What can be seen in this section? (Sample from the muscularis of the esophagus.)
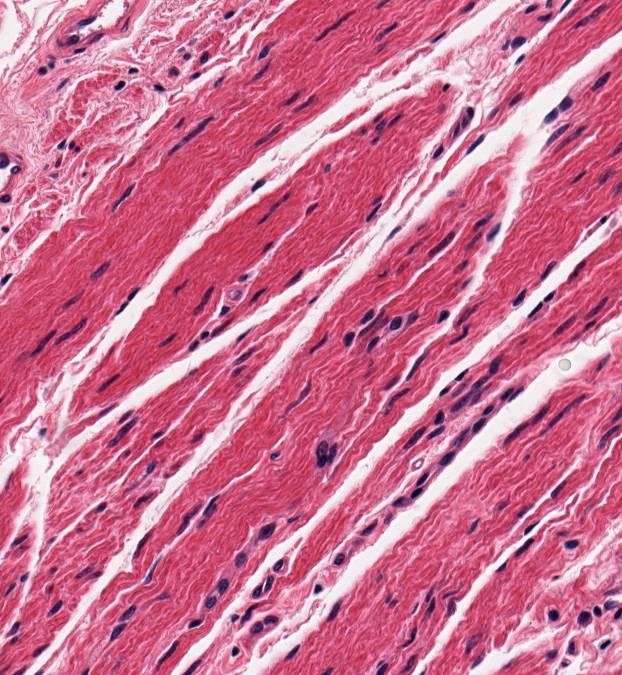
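Field: long pink fibre bundles crossing the whole field diagonally, lower left to upper right. Nuclei: elongated, dark purple, long axes along the fibres. Fibre cytoplasm: deep pink, fine wavy texture. Upper left corner: looser, paler connective tissue containing a small vessel.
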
